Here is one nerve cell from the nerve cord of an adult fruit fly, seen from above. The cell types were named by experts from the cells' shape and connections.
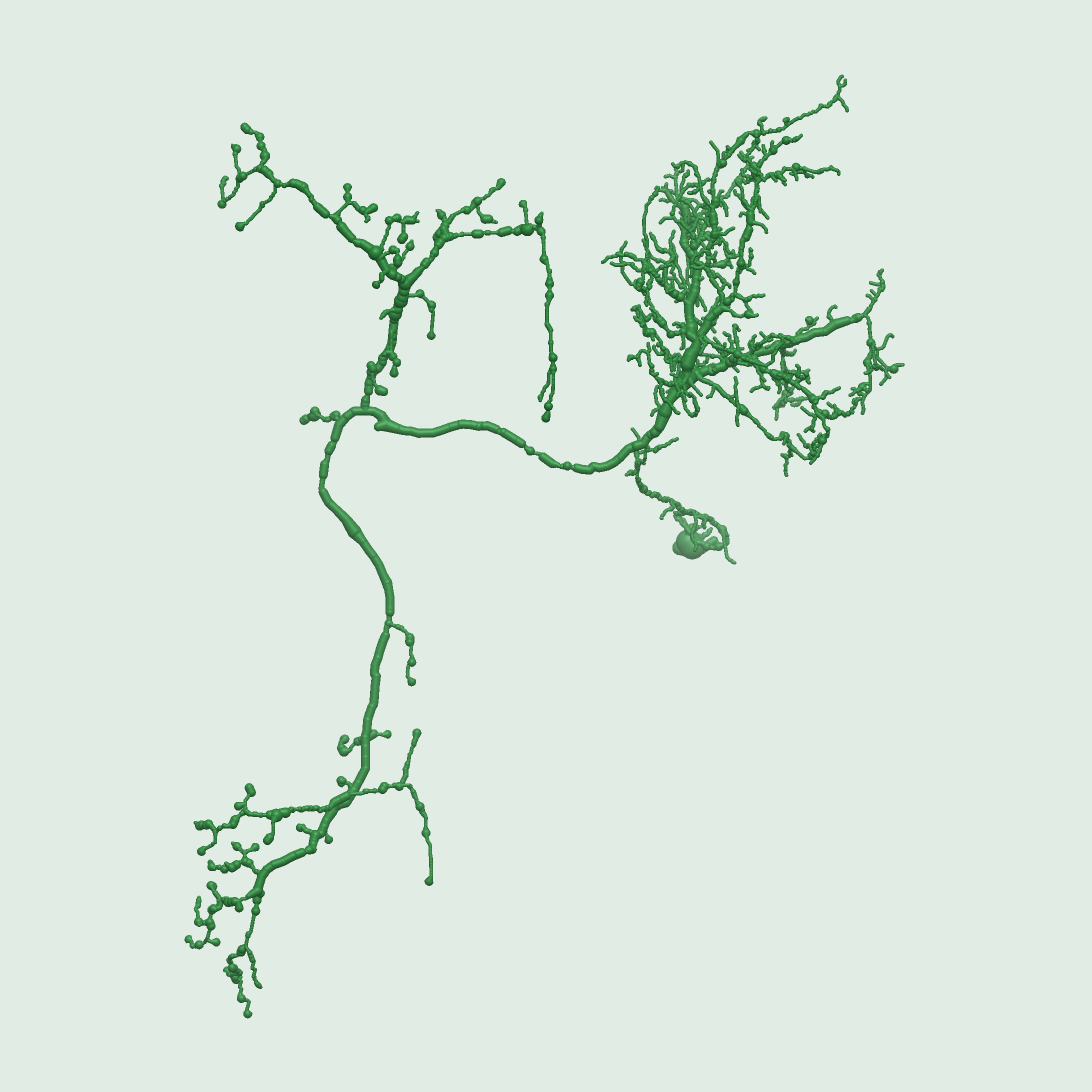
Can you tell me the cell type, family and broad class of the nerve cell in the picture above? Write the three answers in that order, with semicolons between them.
IN12B014; hemilineage 12B; nerve-cord intrinsic neuron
